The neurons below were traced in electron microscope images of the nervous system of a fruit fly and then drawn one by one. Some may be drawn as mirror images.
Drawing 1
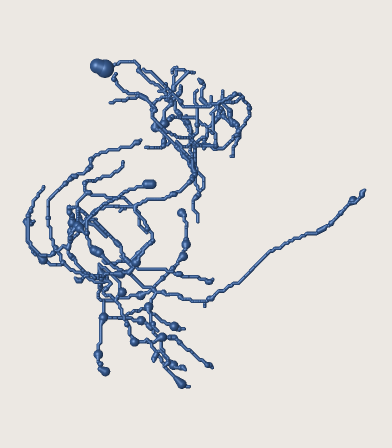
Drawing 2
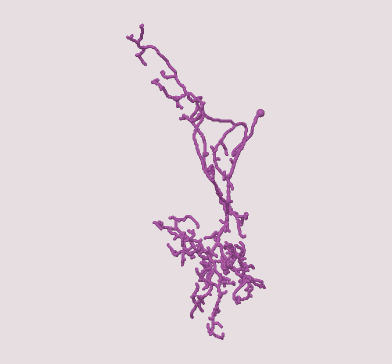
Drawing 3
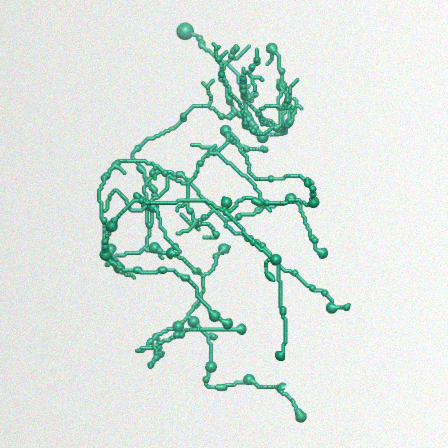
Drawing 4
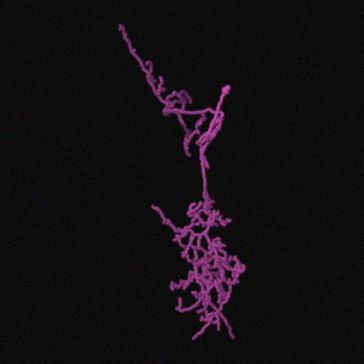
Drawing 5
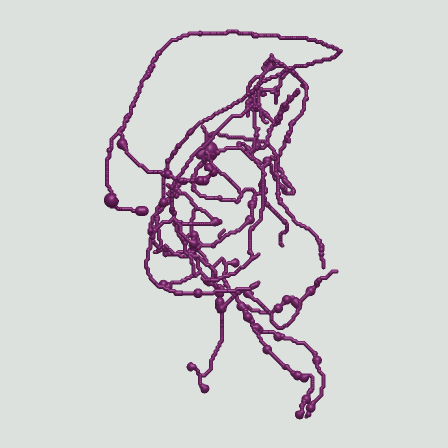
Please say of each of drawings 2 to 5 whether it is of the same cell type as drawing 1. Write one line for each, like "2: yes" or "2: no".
2: no
3: yes
4: no
5: yes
